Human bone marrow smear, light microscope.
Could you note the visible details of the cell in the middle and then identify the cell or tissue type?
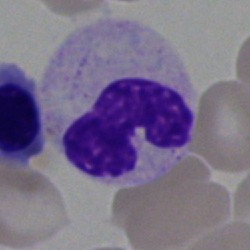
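The cell has a round, smooth outline. Its nucleus is curved like a kidney, with the notch opening downward, and it lies in the lower half of the cell. No vacuoles are seen in the cytoplasm. The cell is a band neutrophil.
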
